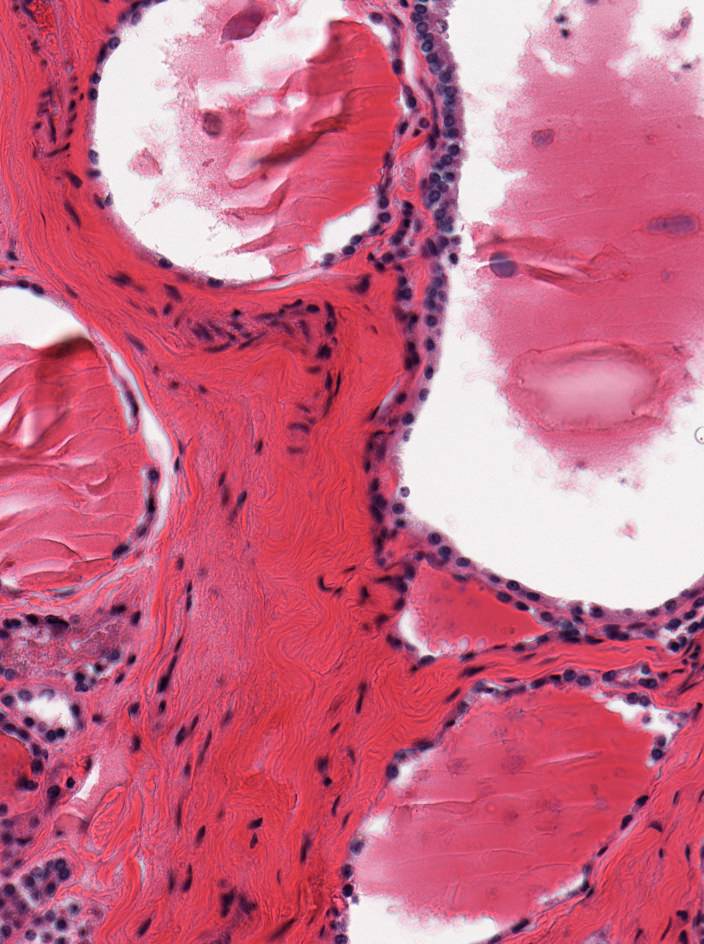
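Thyroid, haematoxylin and eosin. Follicles lined by a single layer of flattened to low cuboidal cells. Linings flat; no papillary projections into lumens. Fibrous band: wavy, deeply eosinophilic collagen fibres, sparse spindle-shaped fibroblast nuclei.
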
